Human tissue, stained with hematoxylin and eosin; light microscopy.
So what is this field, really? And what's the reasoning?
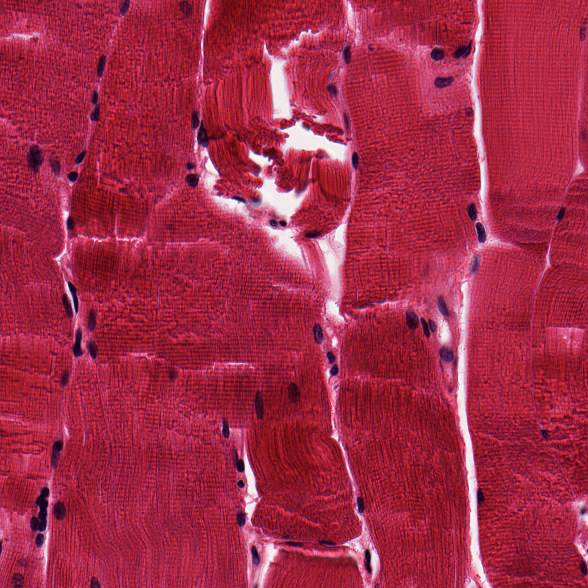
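That's skeletal muscle. Long fibres lie side by side, running roughly top to bottom across the whole field, and fine cross-striations cross them at right angles to their length.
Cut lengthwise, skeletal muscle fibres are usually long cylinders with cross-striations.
Look at the nuclei: dark and oval, they sit at the fibre edges rather than in the centres, with several strung along the edge of one fibre.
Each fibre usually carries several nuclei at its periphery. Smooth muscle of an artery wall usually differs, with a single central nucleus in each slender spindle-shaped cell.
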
